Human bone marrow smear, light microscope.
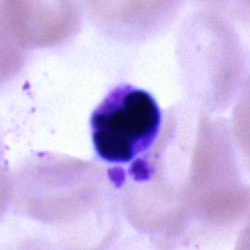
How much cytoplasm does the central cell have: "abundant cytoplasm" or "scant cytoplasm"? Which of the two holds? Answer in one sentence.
This cell has scant cytoplasm, no more than a thin rim.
